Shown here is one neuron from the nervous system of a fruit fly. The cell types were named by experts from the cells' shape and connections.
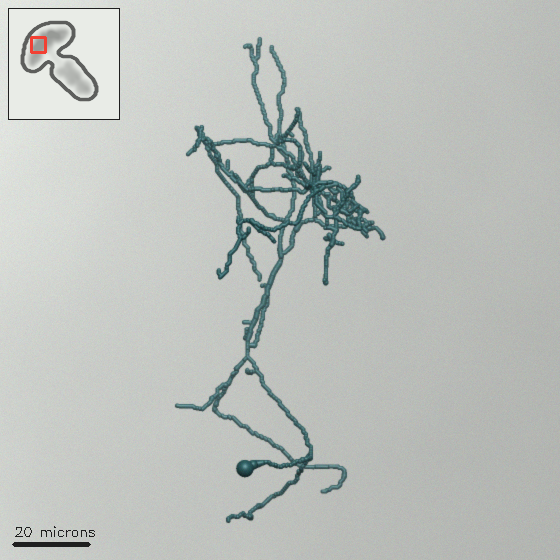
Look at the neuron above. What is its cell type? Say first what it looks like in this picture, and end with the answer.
It is in the brain and does not reach the nerve cord. From top to bottom in the picture it spans about 130 microns. Dozens of branch ends can be seen. Its broad class is central-brain intrinsic neuron. It is of cell type CB2398.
